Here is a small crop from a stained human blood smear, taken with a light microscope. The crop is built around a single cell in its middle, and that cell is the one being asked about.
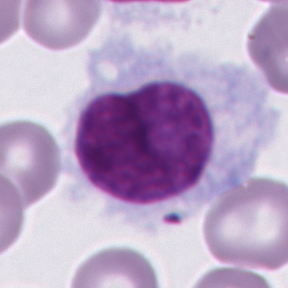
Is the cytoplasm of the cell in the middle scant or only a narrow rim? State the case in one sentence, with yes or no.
No, the cell's cytoplasm is ample, not a thin rim.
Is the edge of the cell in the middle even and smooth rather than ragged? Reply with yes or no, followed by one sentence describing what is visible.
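No. The cell outline is irregular, with ragged edges.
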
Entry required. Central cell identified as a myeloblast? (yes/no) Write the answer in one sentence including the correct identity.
No, it is not a myeloblast that sits at the centre but a hairy cell.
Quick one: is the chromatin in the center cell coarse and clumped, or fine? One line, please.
The nuclear chromatin is fine, showing no coarse aggregates.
